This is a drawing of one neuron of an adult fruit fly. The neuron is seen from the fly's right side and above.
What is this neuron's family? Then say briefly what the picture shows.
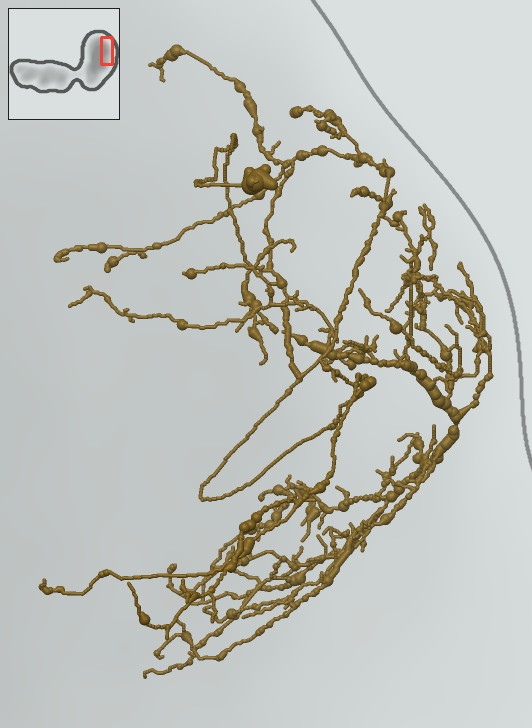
Its family is hemilineage SMPad3. It is a central-brain intrinsic neuron. The cell body can be seen at the top of the picture. The picture shows dozens of branch ends.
